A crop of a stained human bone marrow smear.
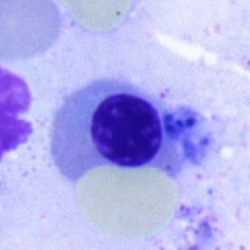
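Erythroblast, the central cell in this bone marrow smear: the outline seems roughly round and smooth, and the nucleus sits off-centre, toward the right. Its chromatin looks dense and dark purple, with small paler patches, while the cytoplasm is pale greyish-blue.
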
